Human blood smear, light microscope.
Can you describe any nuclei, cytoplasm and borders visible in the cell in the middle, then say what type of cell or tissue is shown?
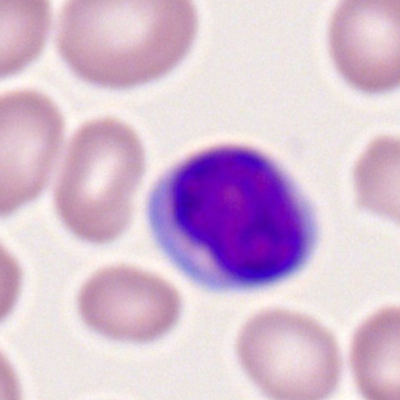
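What I notice first is a single unlobed nucleus filling most of the cell, its dense chromatin stained dark purple. Around it, the pale blue cytoplasm is only a scant rim, widest on the left side. So this is a lymphocyte.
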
